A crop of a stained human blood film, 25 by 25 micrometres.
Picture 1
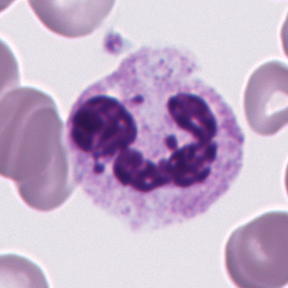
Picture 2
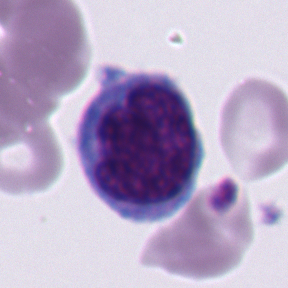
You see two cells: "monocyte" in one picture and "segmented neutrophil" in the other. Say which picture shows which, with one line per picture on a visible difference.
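Picture 1 is a segmented neutrophil. The cytoplasm is evenly filled with fine, small lilac granules.
Picture 2 is a monocyte. No granules are visible in the cytoplasm.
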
